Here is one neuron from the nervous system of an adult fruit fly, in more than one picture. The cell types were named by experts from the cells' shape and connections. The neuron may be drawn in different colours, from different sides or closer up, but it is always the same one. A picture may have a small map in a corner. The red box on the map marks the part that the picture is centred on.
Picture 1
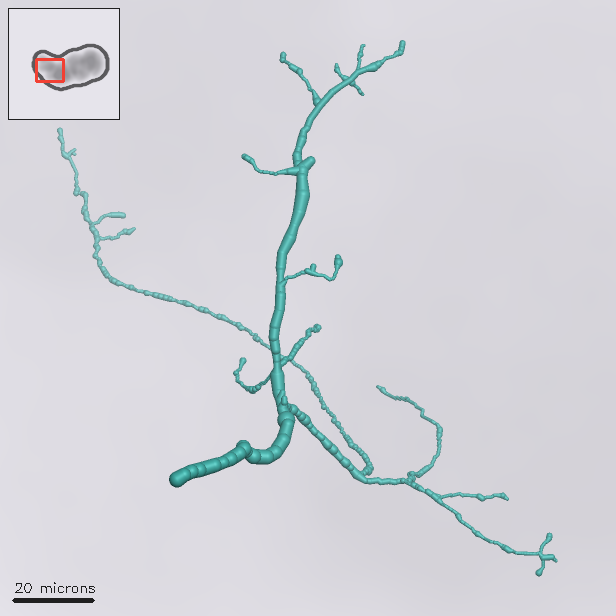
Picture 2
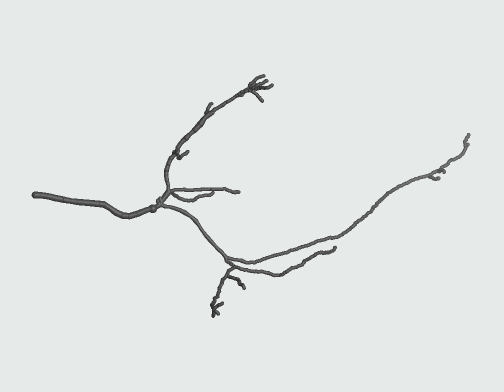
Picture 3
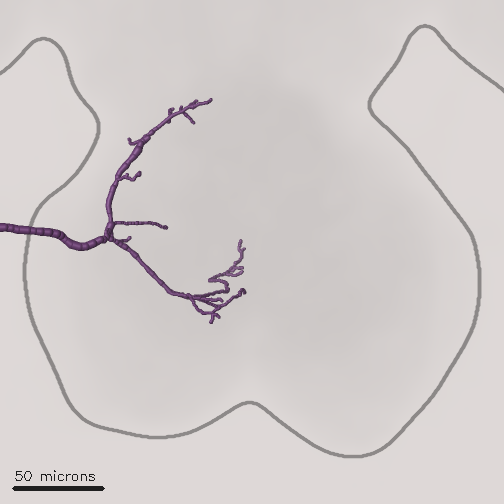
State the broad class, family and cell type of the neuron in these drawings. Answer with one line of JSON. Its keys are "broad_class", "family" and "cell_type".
{"broad_class": "sensory neuron entering the nerve cord", "family": "class mechanosensory proprioceptive", "cell_type": "SNpp26"}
